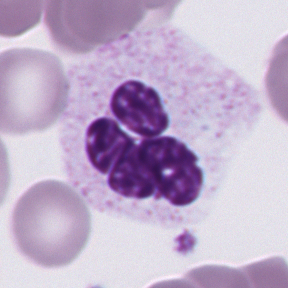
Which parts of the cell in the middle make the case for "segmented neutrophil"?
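The cytoplasm fits the segmented neutrophil best: it is abundant and pale pinkish, surrounding the nucleus on all sides.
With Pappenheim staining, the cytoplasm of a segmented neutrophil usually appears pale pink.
Fine pink-violet granules fill that cytoplasm. The chromatin is dark purple and coarsely clumped. The cell outline is roughly round, with a slightly irregular edge.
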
